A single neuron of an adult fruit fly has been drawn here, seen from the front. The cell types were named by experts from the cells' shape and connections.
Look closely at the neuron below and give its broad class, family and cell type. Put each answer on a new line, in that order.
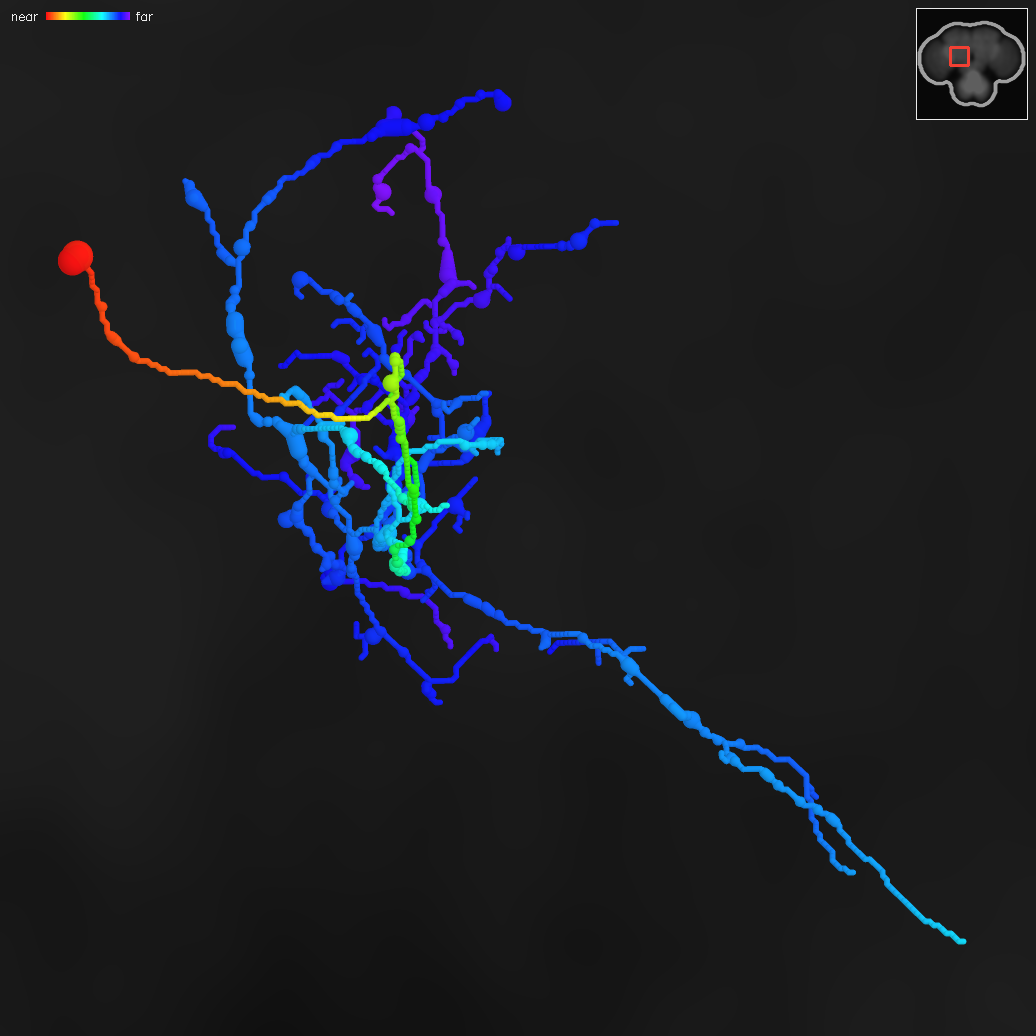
central-brain intrinsic neuron
hemilineage LALa1_posterior
WED042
